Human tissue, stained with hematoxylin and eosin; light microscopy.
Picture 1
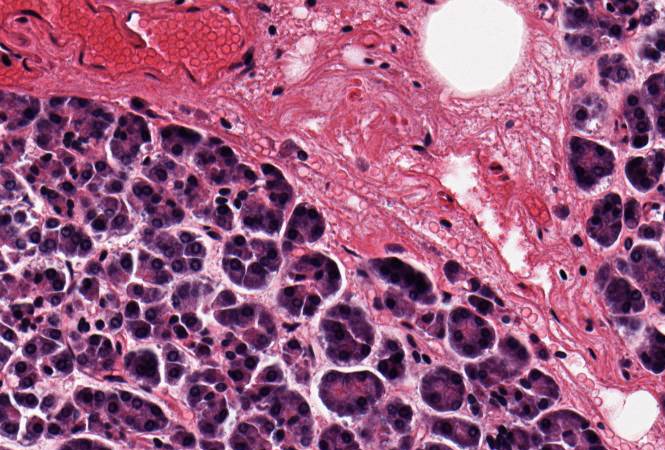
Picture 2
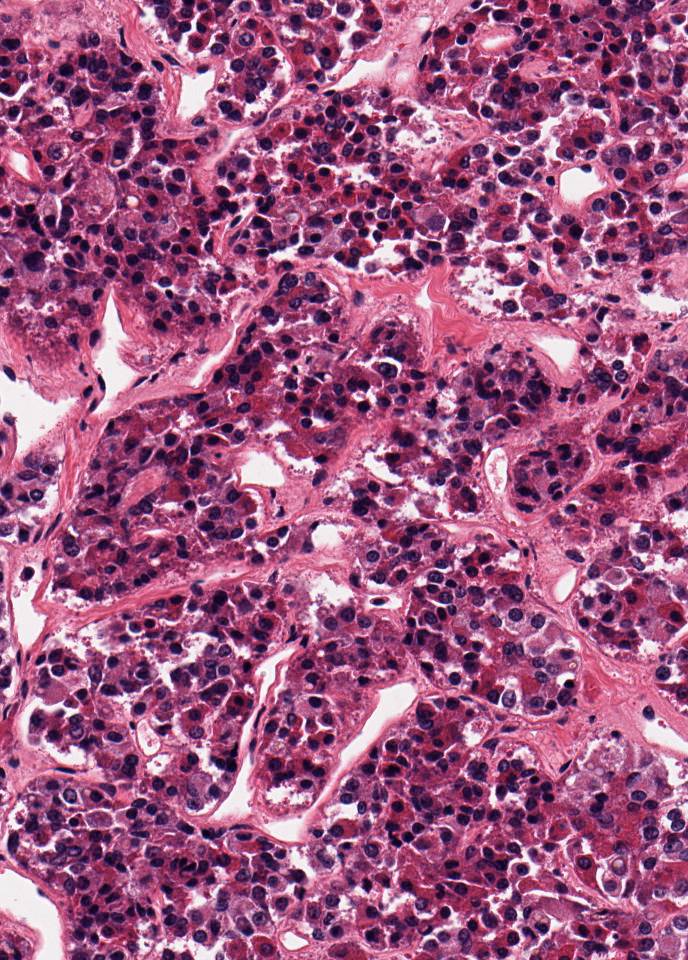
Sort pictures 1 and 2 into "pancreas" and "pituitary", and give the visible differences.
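Pancreas in picture 1, pituitary in picture 2. Pancreas: densely packed acini lower left, small rounded clusters of pyramidal cells with tiny or barely visible central lumina; round nuclei toward cell bases; bordered by a band of wavy pink collagen with sparse dark nuclei, running top left to lower right. Pituitary: solid nests and sheets throughout, divided by thin pink fibrous septa; many cells bright red eosinophilic, mixed with paler purple ones; nuclei mostly small, round, dark, fairly uniform; a few larger cells with more abundant pale cytoplasm, such as upper left.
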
